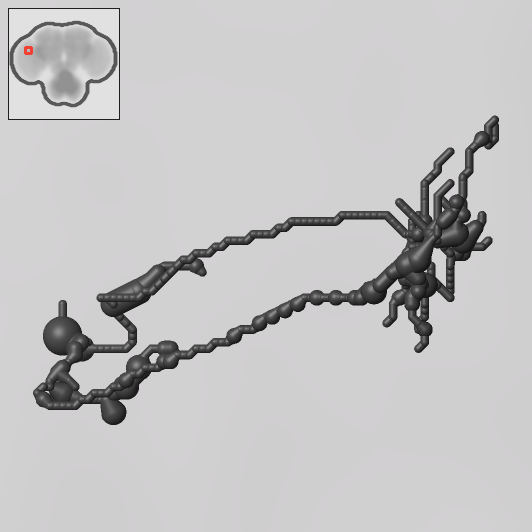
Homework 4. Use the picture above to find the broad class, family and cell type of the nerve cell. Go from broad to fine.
optic-lobe intrinsic neuron; T; T5b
